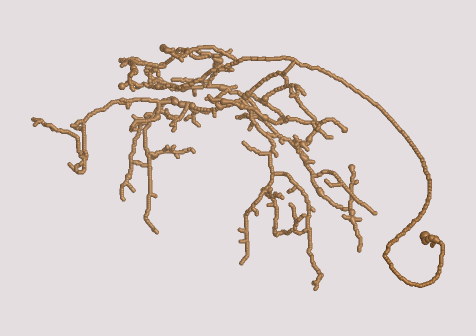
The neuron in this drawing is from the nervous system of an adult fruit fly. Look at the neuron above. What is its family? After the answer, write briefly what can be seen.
Its family is hemilineage SLPav2. This is a central-brain intrinsic neuron. Dozens of branch ends can be seen. As drawn here it is wider than it is tall.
